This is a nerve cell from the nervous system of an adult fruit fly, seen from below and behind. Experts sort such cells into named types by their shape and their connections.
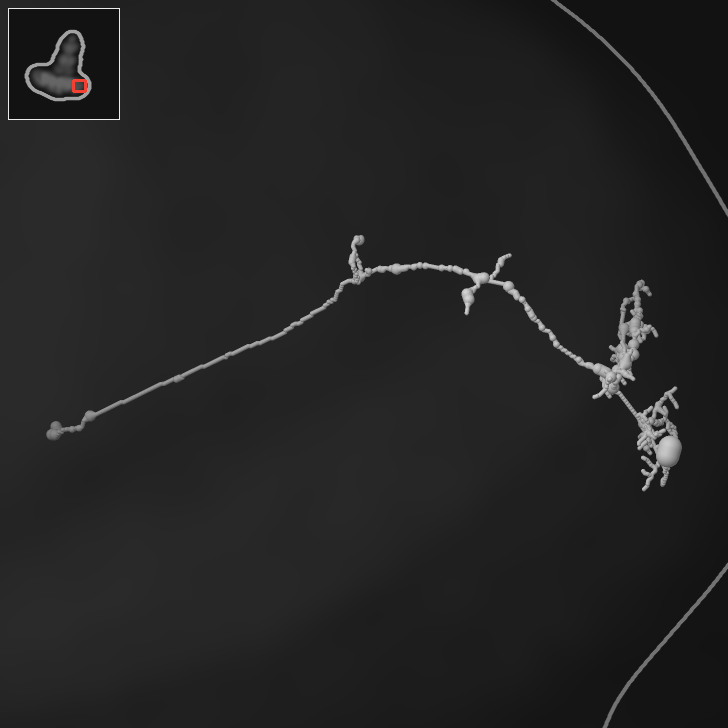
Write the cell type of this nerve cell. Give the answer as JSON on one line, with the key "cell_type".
{"cell_type": "TmY3"}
